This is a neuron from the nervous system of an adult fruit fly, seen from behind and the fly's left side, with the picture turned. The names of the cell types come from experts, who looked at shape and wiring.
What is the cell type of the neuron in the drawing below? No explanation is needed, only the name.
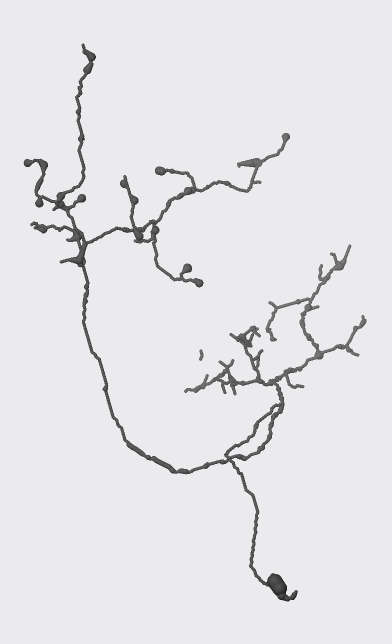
CB2737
